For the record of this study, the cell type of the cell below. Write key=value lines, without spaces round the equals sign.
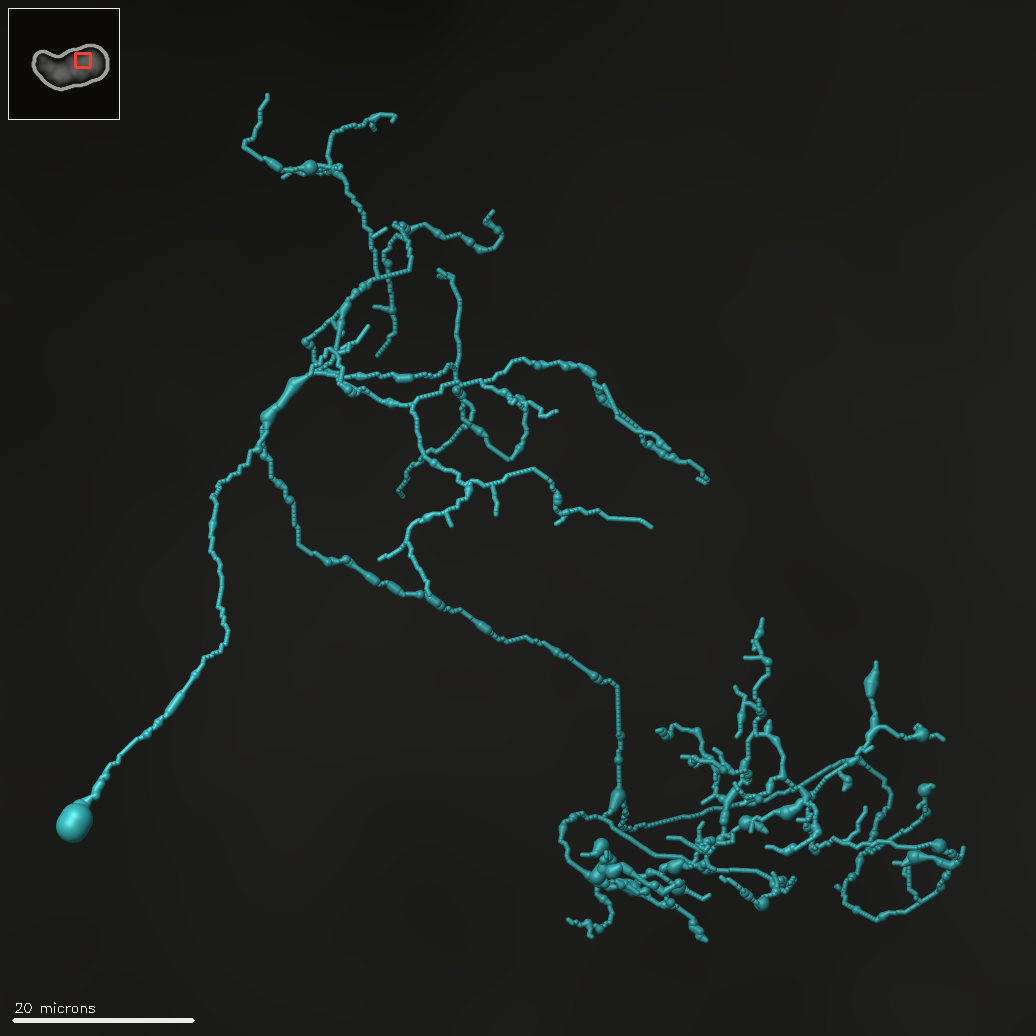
cell_type=PAM01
